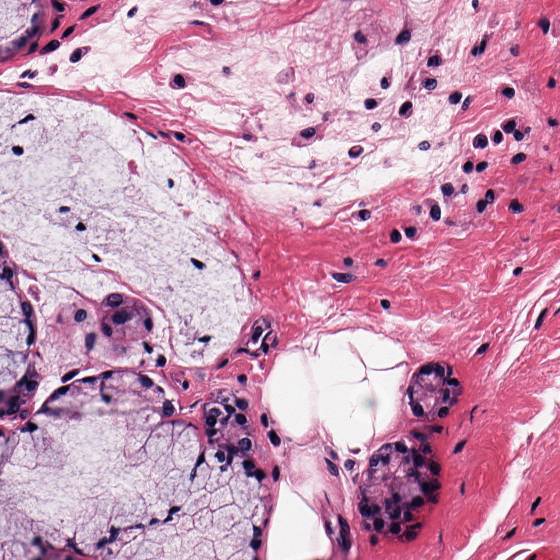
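Minor salivary gland: pale glandular lobules fill the left, connective tissue the upper and right parts. Their cells have pale grey-lilac, finely net-like, foamy cytoplasm, and small dark flattened nuclei at the cell edges. Dense, bright pink collagen bundles run across the centre and right side.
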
